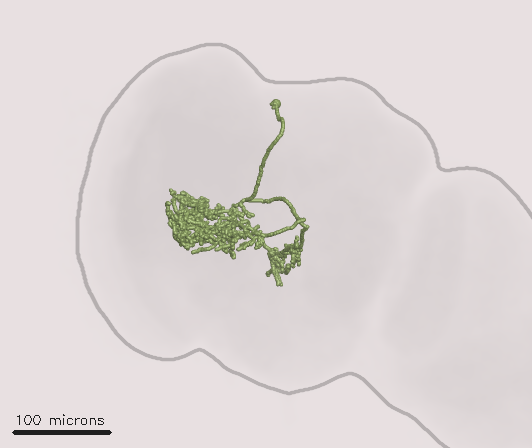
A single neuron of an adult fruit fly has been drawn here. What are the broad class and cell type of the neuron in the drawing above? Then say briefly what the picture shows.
Its broad class is central-brain intrinsic neuron. Its cell type is LAL135. From top to bottom in the picture it spans about 190 microns. In this view it is taller than it is wide.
